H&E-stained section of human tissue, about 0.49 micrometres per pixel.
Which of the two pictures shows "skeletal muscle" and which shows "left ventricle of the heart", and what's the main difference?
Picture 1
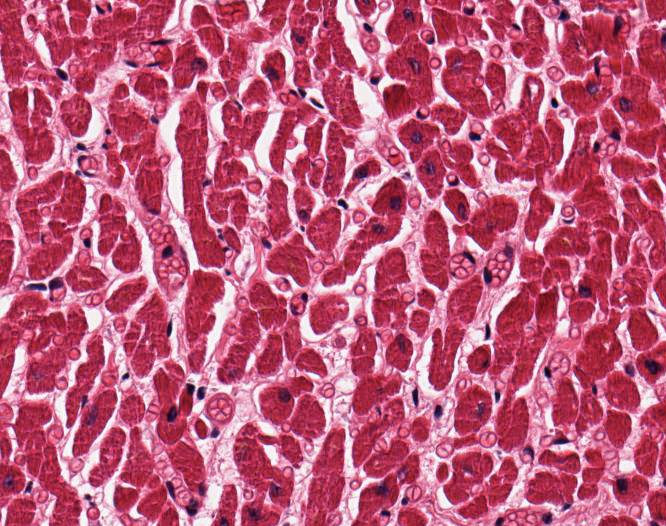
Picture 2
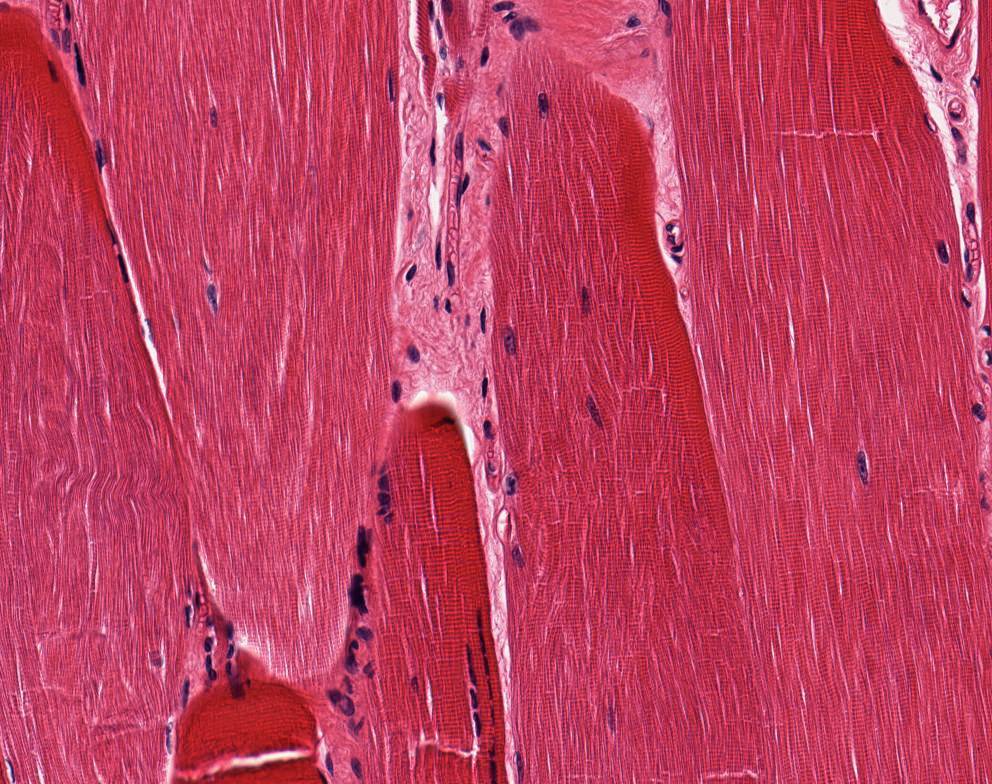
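Look at picture 1 first: that's the left ventricle of the heart, while picture 2 is skeletal muscle. In picture 1 the fibres are closely packed, cut mostly in transverse and oblique section, with deep, dark red cytoplasm. Where a fibre shows a nucleus, there's a single one, set centrally.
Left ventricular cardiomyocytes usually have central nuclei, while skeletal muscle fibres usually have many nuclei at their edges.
In picture 2, the flattened, elongated nuclei sit at the edges of the fibres, and fine, closely spaced transverse striations cross them. Their cytoplasm is deep pink-red, and a paler strip of loose connective tissue with small dark nuclei runs between fibres in the upper centre.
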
